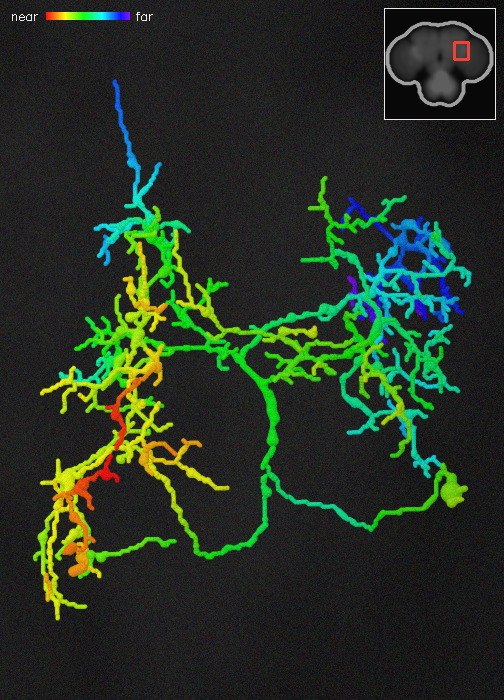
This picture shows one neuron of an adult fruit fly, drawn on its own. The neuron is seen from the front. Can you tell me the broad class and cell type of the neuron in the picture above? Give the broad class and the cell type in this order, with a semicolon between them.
central-brain intrinsic neuron; AVLP403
